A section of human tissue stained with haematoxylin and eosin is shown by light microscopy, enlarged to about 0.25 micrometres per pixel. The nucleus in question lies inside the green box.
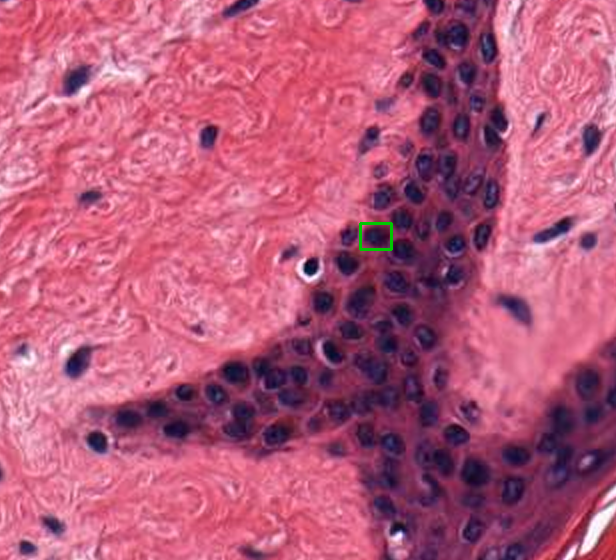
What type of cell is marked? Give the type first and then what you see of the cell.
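The marked nucleus belongs to a keratinocyte. Its nucleus is round to oval, darkly stained, and about the same size as the nuclei of the cells packed around it. It sits at the outer edge of the band of closely packed cells, where that band meets the pale pink fibrous tissue to the upper left. Only a narrow rim of pinkish-purple cytoplasm surrounds the nucleus before the neighbouring cells begin.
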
